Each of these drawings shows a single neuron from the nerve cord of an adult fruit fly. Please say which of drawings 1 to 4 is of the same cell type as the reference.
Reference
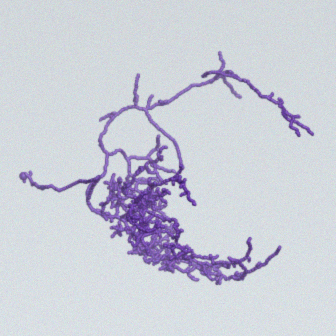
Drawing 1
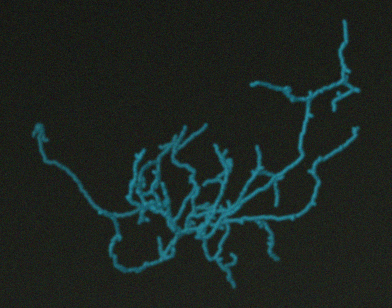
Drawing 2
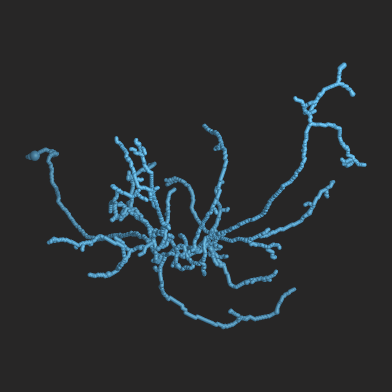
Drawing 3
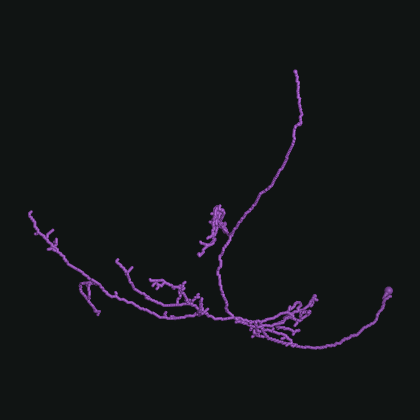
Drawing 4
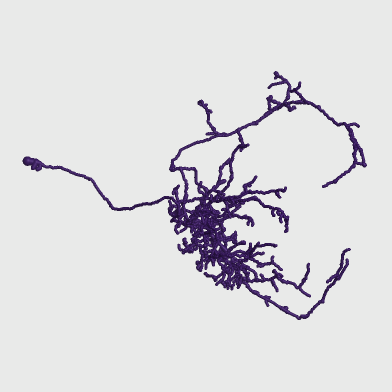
4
